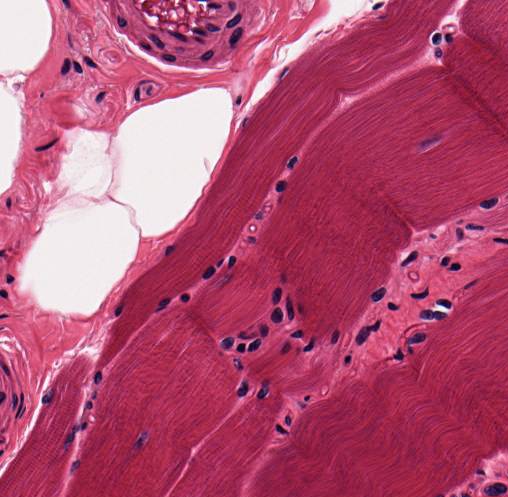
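Skeletal muscle: broad, deeply eosinophilic fibres run diagonally from lower left to upper right. Their flattened nuclei sit at the fibre edges. Loose connective tissue between fibres, mid-field, holds many small dark oval and spindle-shaped nuclei. A small vessel with red blood cells tops the field.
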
